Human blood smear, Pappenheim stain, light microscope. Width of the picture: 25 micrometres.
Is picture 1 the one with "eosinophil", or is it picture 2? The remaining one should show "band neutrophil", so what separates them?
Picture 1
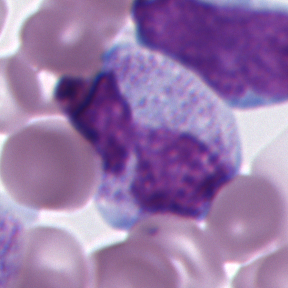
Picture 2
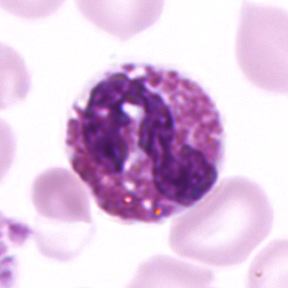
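Picture 1: band neutrophil. Picture 2: eosinophil. Granules: picture 1, many fine purple granules sprinkled through the cytoplasm; picture 2, coarse, round granules packing the cytoplasm throughout, which has a pinkish-red tint. Nucleus: picture 1, deep purple chromatin with a mottled texture, nucleus toward lower left, upper right left to cytoplasm; picture 2, two large lobes lying side by side. Cytoplasm in picture 1 abundant, its area roughly comparable to the nucleus. Picture 2 cell about 14 micrometres across.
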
